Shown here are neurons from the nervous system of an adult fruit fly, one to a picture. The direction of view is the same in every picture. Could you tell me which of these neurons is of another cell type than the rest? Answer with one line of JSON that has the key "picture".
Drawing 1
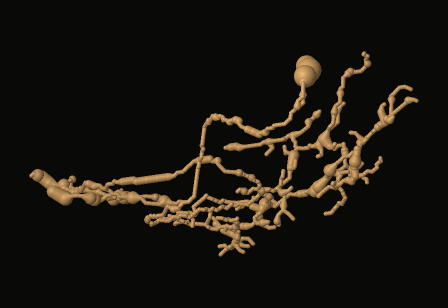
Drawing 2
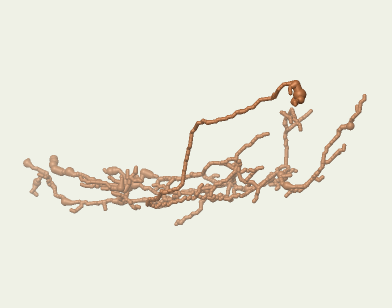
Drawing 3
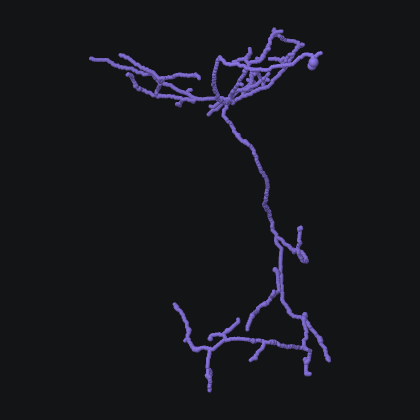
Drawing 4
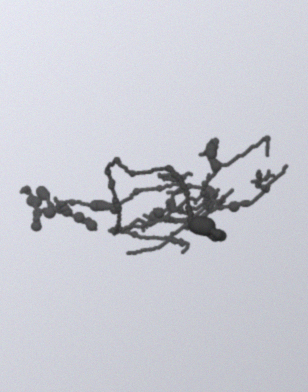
{"picture": 3}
